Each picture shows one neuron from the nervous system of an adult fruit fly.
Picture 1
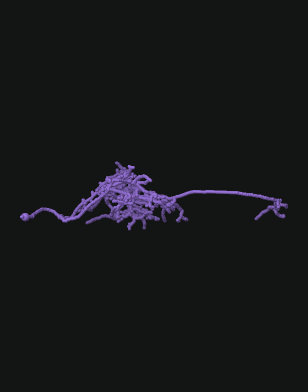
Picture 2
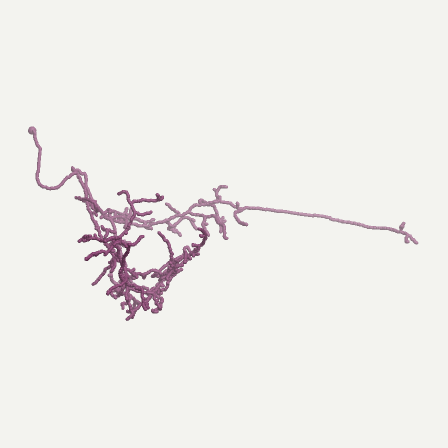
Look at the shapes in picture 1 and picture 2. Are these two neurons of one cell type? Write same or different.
same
